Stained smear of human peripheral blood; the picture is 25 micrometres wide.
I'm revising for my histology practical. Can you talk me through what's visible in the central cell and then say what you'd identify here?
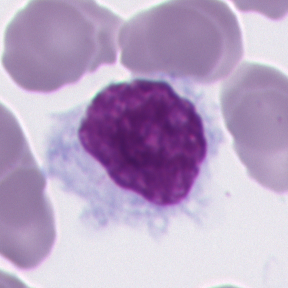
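The margin of the cytoplasm is ragged and carries many fine, hair-like projections. The cytoplasm is pale blue. It shows no distinct granules and contains no vacuoles. It is a hairy cell.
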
